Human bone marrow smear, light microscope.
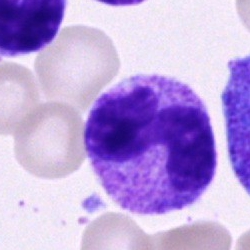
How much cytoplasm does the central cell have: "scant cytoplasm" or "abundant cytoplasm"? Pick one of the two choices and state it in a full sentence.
This cell has a broad area of cytoplasm.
